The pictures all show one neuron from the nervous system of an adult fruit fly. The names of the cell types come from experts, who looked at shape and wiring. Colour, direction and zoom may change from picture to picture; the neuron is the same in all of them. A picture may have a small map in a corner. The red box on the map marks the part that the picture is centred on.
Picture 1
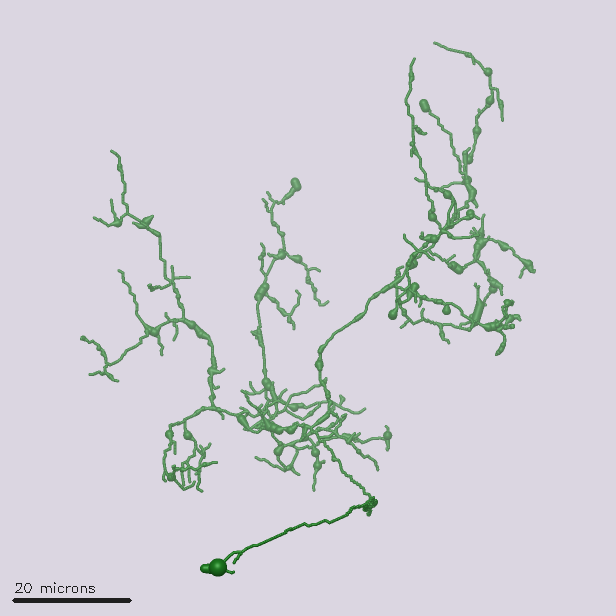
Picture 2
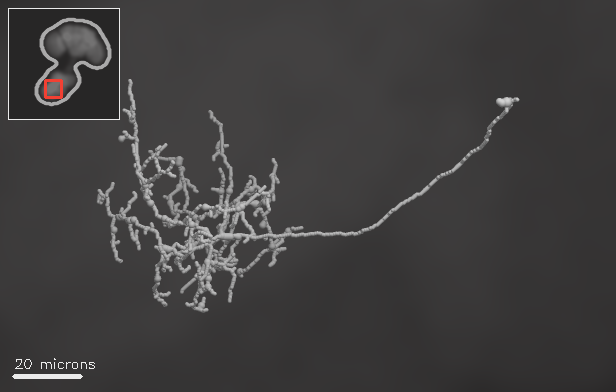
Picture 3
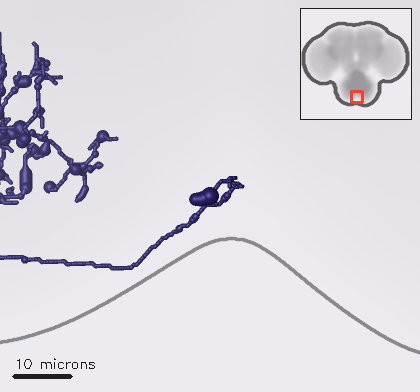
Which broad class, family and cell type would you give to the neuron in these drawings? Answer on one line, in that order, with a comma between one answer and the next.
nerve-cord intrinsic neuron, hemilineage 13B, IN13B090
